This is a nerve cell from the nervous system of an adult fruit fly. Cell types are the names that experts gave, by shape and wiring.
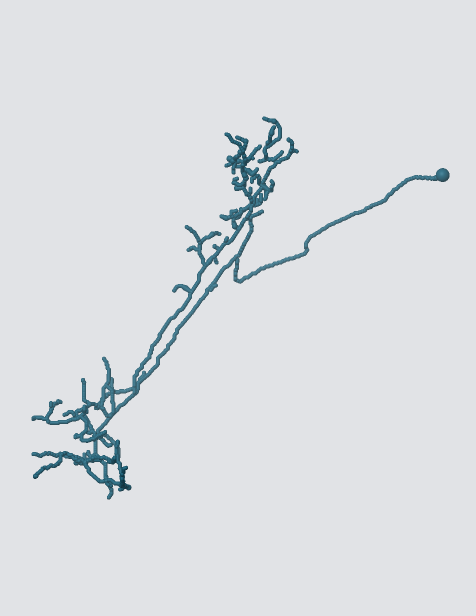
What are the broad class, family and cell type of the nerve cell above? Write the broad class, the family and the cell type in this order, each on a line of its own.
central-brain intrinsic neuron
hemilineage LALa1_posterior
CB2523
